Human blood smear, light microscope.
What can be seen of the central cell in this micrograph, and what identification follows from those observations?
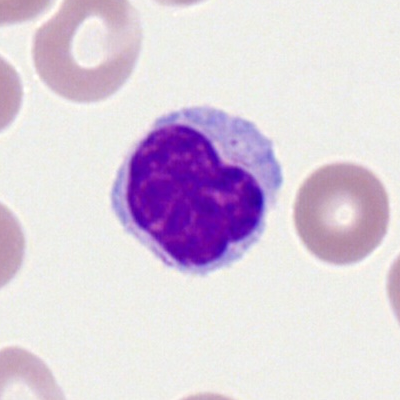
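The central cell has a nucleus that fills most of the cell and carries a notch on its right side, giving it a kidney-like outline. The chromatin is dark purple and clumped, with paler streaks between the clumps. A few fine pinkish dots lie in the cytoplasm at the upper right. Answer: lymphocyte.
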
